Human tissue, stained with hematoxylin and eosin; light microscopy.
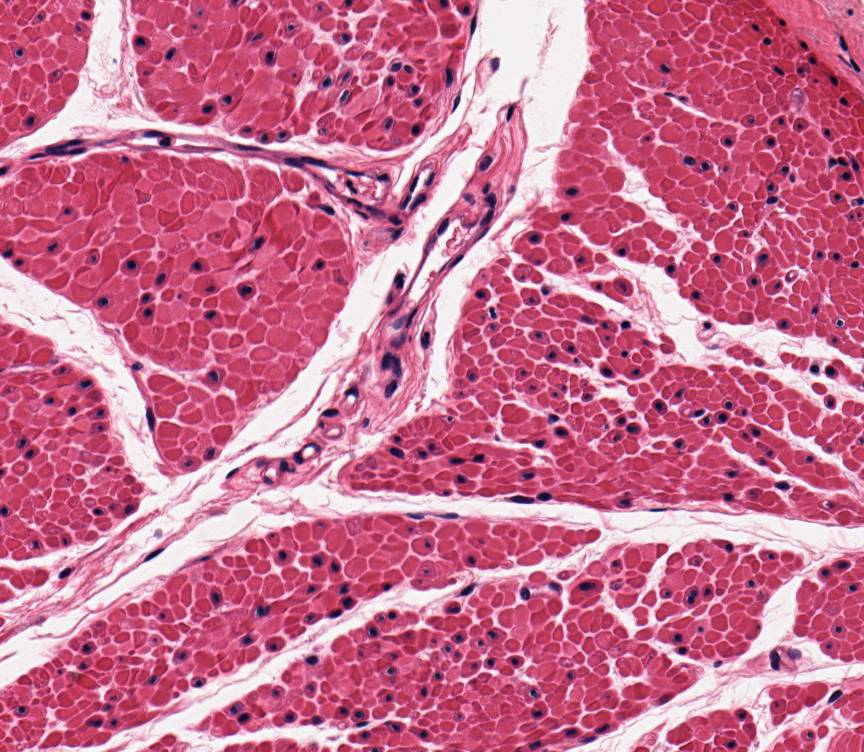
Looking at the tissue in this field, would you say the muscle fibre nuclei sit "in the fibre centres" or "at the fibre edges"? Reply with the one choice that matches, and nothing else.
In the fibre centres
